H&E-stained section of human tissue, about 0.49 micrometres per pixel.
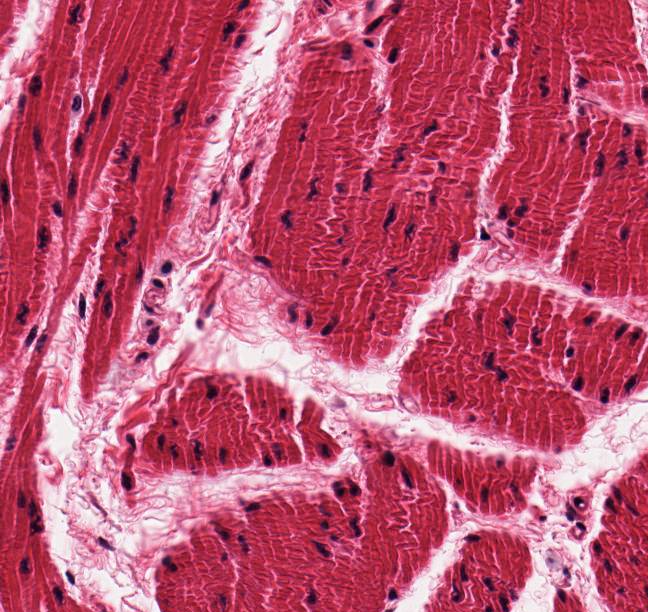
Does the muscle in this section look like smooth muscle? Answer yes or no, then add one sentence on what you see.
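No. Fine cross-striations are visible along the muscle fibres.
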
